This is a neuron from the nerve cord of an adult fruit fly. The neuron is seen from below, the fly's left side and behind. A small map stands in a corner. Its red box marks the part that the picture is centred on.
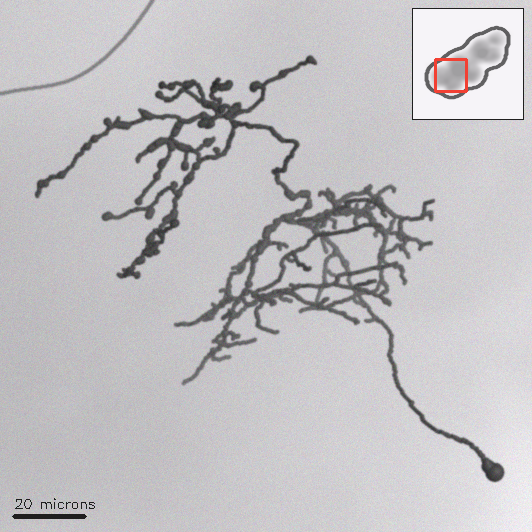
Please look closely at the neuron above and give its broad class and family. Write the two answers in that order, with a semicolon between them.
nerve-cord intrinsic neuron; hemilineage 06A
